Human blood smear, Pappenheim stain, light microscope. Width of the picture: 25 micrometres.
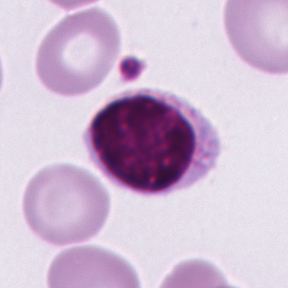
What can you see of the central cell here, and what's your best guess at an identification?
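Longer from left to right, the cell has an oval outline. Its nucleus is round to oval, with no indentation or lobes, and lies off-centre toward the left side. The cytoplasm is pale lilac-grey. It is a large granular lymphocyte.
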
